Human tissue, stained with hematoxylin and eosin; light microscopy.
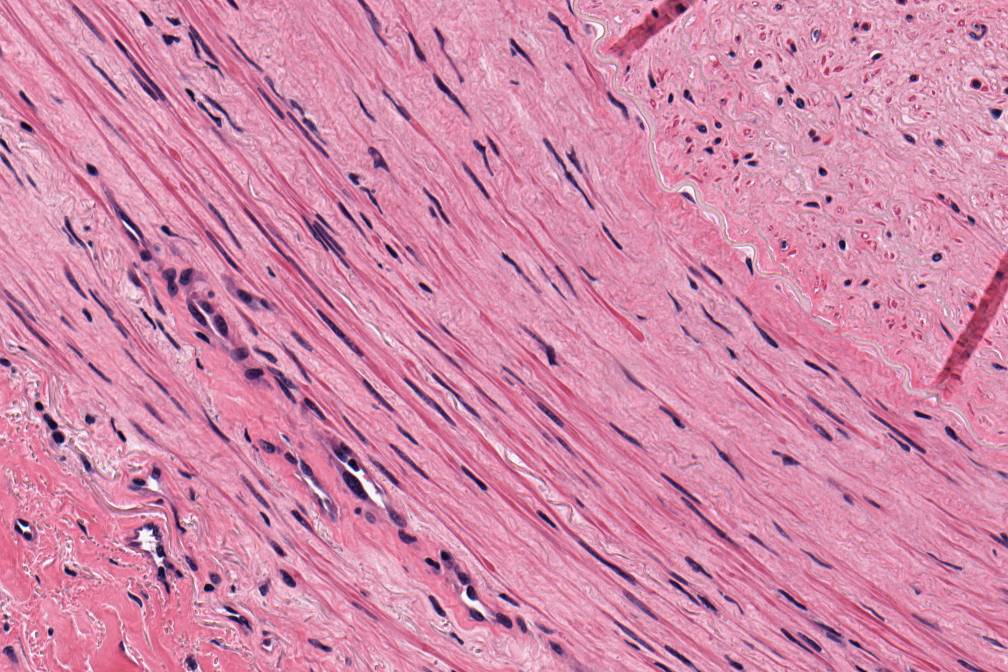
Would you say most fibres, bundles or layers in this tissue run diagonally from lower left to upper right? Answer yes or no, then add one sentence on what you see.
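No. Most of the field is a broad band of closely packed parallel fibres running diagonally from upper left toward lower right.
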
